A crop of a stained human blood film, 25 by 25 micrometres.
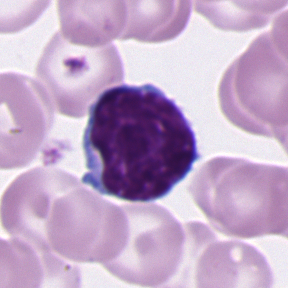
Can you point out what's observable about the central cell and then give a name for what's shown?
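The nucleus strikes me as roughly round, though there's a shallow indentation on its lower left side, and I can't find any nucleoli. Around it the cytoplasm is just a thin rim, widest on the left, with no vacuoles that I can see. What I have here is a typical lymphocyte.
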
